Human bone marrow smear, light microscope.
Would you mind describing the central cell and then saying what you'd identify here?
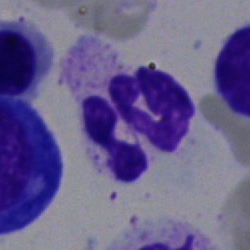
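Look first at the nucleus: no nucleoli can be seen in it. Around it the cytoplasm is pale lilac, widest toward the upper left, and holds fine, scattered violet granules. Notice too that the outline of the cell is irregular and faint, fading into the background. This is a segmented neutrophil.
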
